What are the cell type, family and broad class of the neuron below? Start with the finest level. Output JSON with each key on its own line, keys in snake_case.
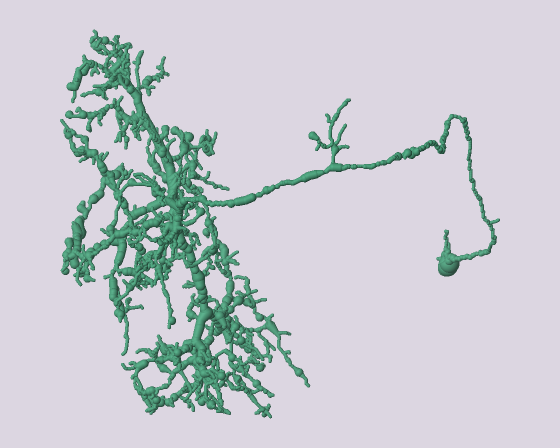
{
 "cell_type": "IN06B029",
 "family": "hemilineage 06B",
 "broad_class": "nerve-cord intrinsic neuron"
}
